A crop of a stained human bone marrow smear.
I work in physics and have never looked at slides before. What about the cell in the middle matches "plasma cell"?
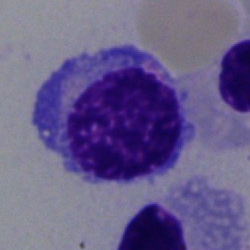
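In this plasma cell, the blue cytoplasm forms its widest rim on the left side of the nucleus.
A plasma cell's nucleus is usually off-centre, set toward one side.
The uneven rim goes with that.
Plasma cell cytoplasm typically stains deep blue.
Here it is blue. The cell itself is roughly round, with a slightly irregular, fuzzy border. Its chromatin is dark purple and coarsely clumped, with small paler spots between the clumps, and no distinct nucleolus can be seen.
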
